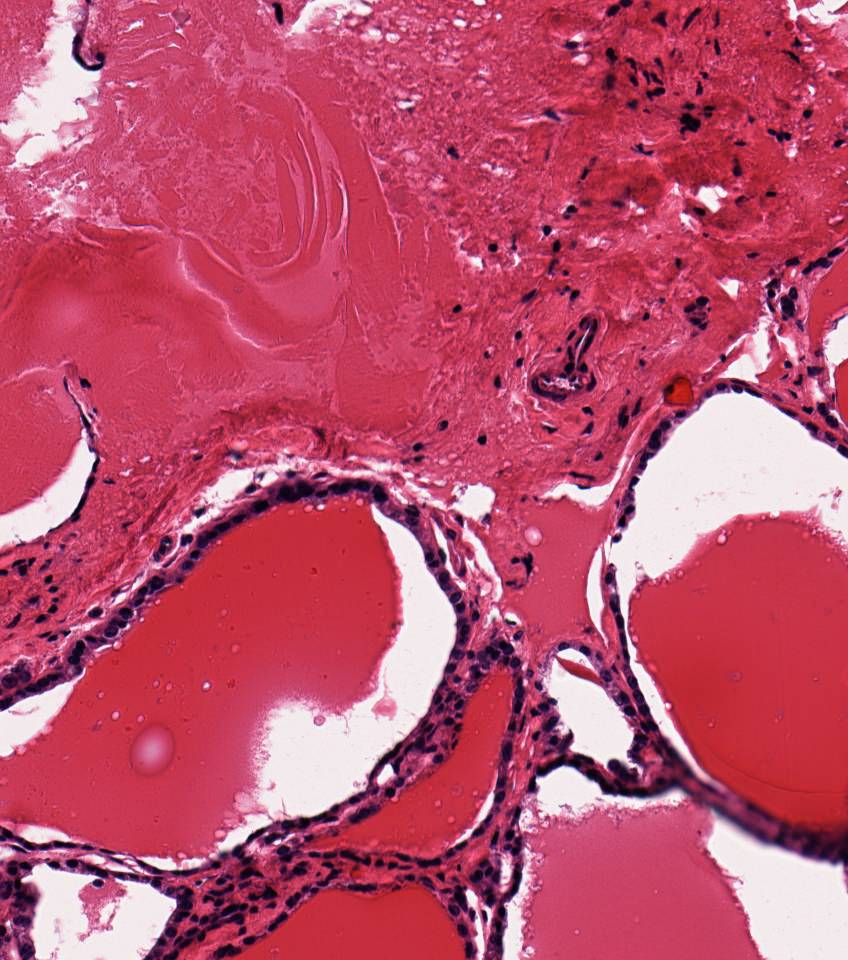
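Thyroid. Large rounded follicles filled with pink colloid occupy the lower half of the field. They are lined by a single layer of flattened to low cuboidal cells with small dark nuclei. Thin septa of stroma containing small dark nuclei separate the follicles. A small blood vessel lies in the pink stroma just right of centre.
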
